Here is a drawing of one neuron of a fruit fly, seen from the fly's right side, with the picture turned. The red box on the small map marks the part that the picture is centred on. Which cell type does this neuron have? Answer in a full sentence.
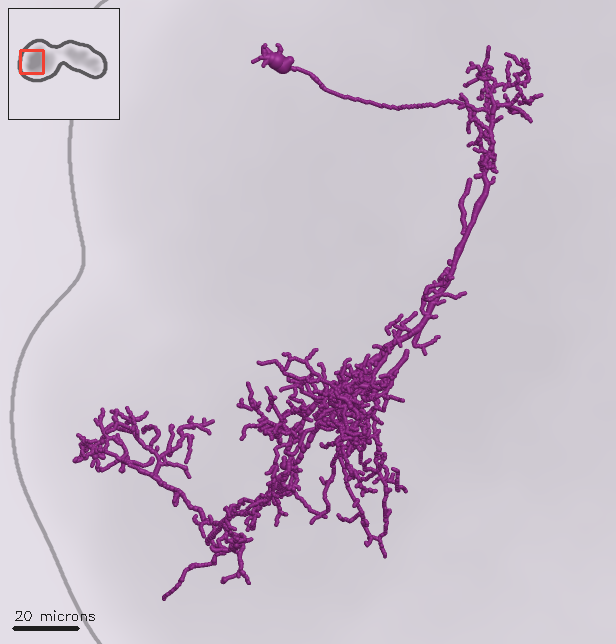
The cell type is WEDPN4.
